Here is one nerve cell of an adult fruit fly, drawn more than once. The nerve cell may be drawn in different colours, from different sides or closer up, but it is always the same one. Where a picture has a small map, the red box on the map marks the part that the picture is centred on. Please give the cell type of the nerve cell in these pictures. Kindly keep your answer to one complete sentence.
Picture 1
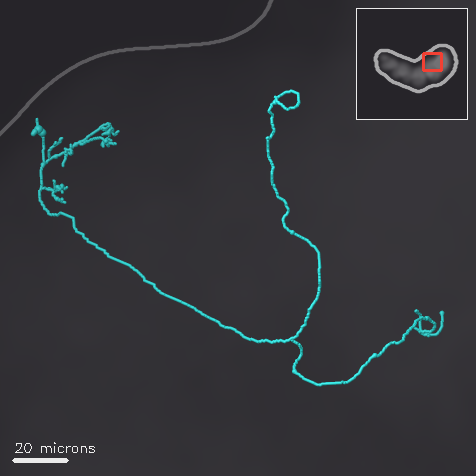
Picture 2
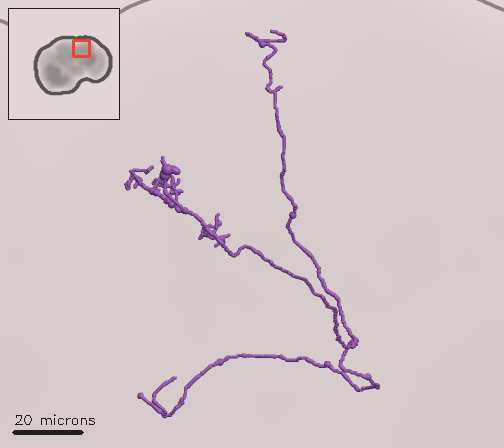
The cell type that fits this nerve cell is KCab-m.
